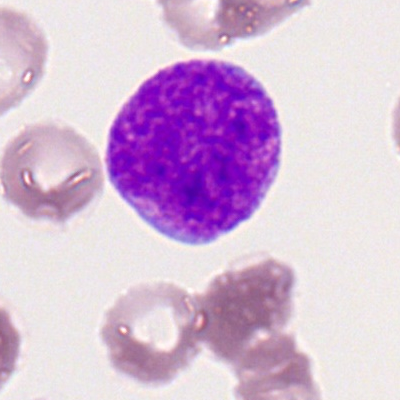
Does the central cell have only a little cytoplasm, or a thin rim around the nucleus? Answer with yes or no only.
Yes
